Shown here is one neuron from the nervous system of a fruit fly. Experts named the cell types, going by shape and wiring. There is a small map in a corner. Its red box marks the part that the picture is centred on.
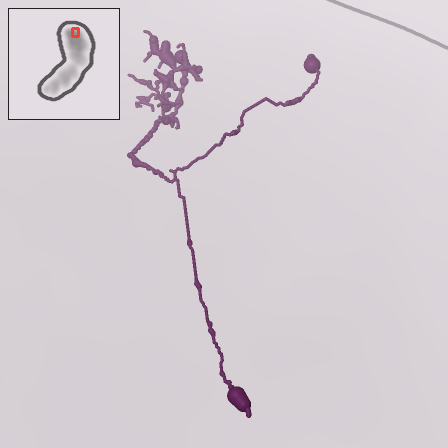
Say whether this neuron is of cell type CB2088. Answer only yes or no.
no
